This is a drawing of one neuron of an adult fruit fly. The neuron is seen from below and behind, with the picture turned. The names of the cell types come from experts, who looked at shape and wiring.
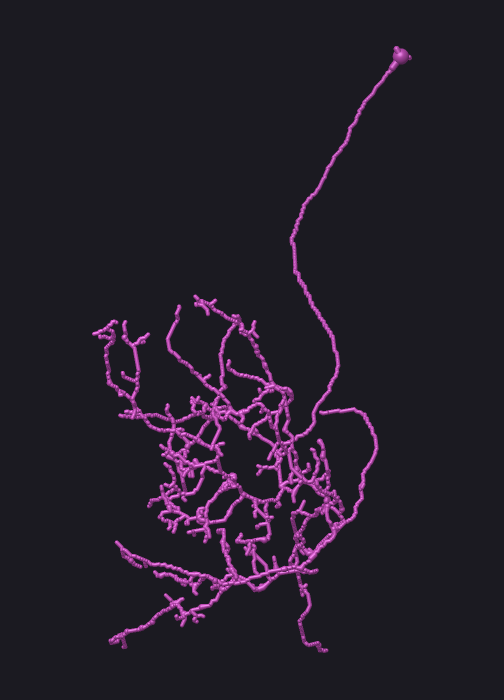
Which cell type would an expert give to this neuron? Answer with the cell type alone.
PS055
